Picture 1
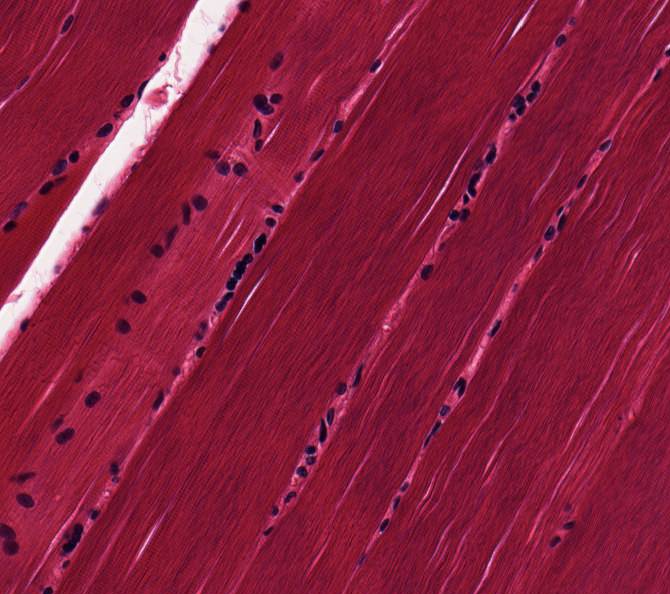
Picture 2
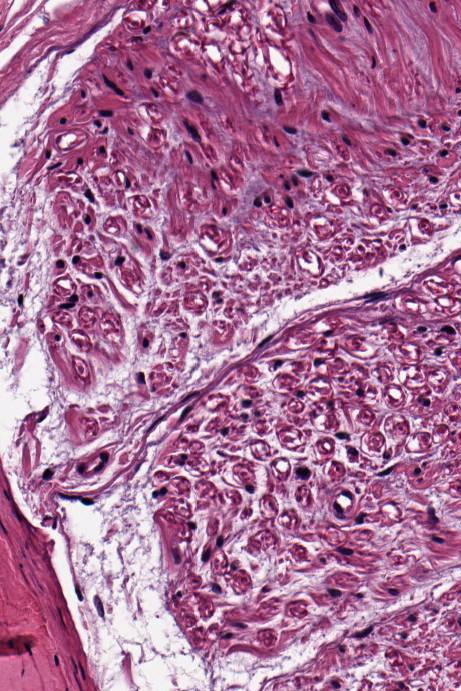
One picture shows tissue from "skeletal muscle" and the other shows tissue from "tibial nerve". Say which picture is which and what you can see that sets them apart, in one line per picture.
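Picture 1: skeletal muscle. The muscle fibres are unbranched and cross the whole field as straight bands.
Picture 2: tibial nerve. Most of the packed profiles are cut across, each showing a small pink core ringed by a pale halo.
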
